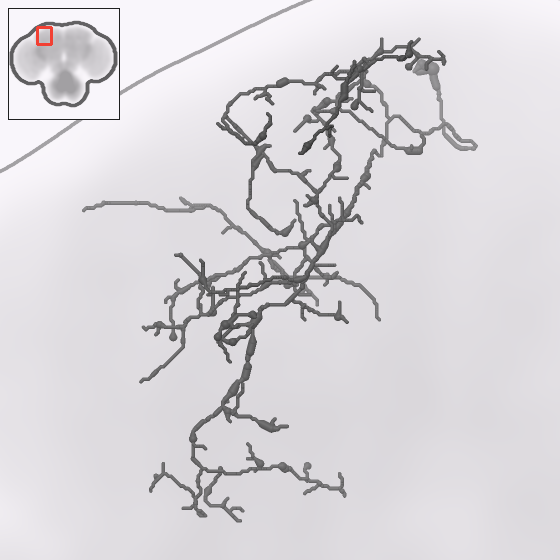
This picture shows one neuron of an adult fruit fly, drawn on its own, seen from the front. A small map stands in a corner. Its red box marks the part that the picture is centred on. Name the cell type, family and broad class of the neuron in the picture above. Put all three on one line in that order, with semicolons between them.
CB3477; hemilineage SLPpm1; central-brain intrinsic neuron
